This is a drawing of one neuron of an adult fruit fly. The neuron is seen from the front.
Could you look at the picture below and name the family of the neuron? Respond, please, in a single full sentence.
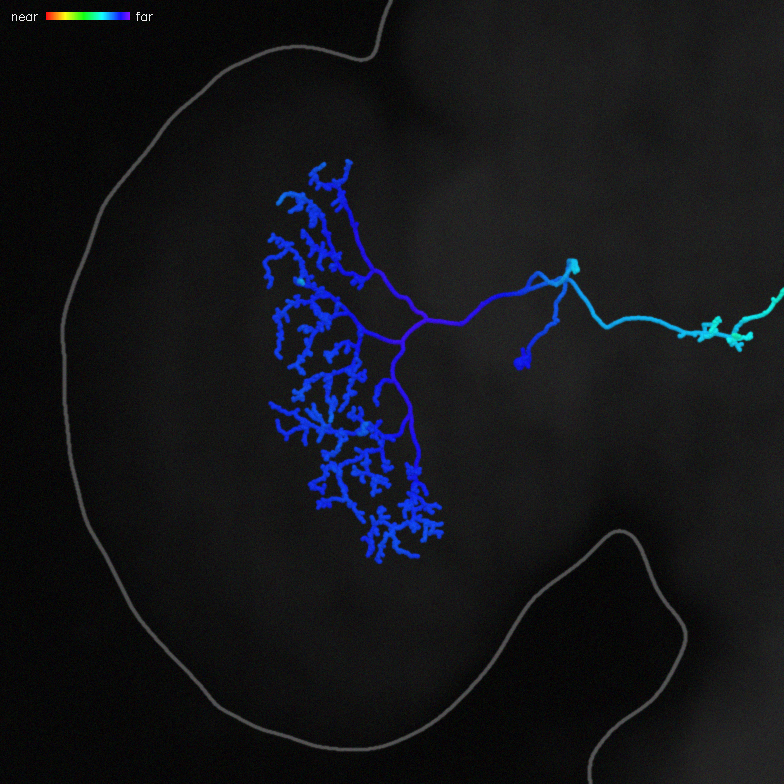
This neuron falls within the family VST.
